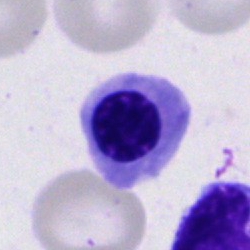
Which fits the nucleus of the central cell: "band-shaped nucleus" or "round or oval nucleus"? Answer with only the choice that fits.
Round or oval nucleus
